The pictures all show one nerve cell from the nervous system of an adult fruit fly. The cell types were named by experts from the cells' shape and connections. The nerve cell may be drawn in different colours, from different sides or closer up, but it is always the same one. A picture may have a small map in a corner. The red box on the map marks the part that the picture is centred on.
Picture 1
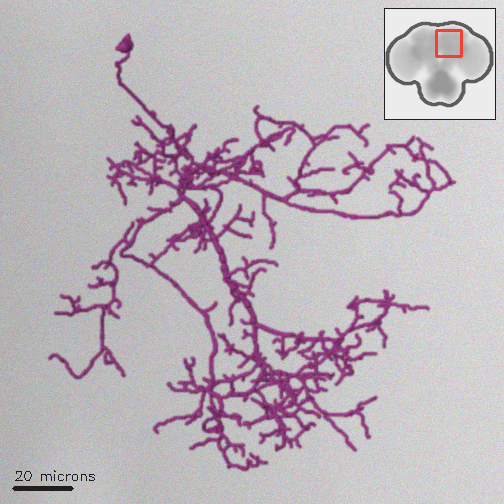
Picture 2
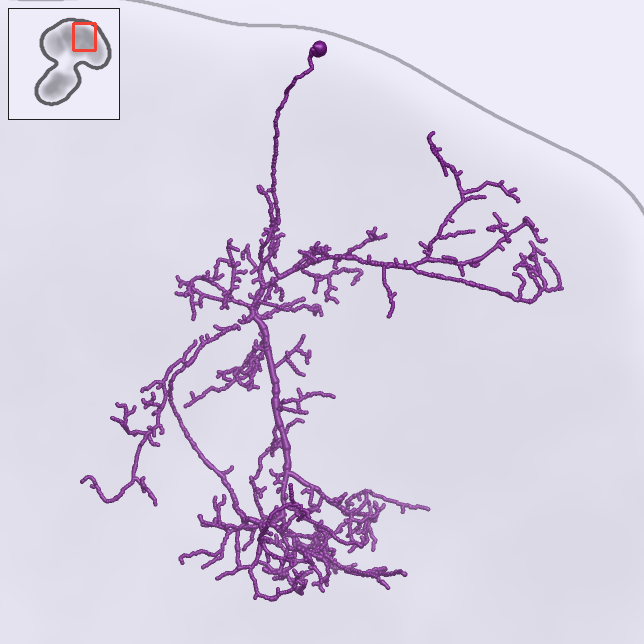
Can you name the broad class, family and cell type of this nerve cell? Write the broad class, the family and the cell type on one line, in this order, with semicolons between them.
central-brain intrinsic neuron; hemilineage SMPad2; PS002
